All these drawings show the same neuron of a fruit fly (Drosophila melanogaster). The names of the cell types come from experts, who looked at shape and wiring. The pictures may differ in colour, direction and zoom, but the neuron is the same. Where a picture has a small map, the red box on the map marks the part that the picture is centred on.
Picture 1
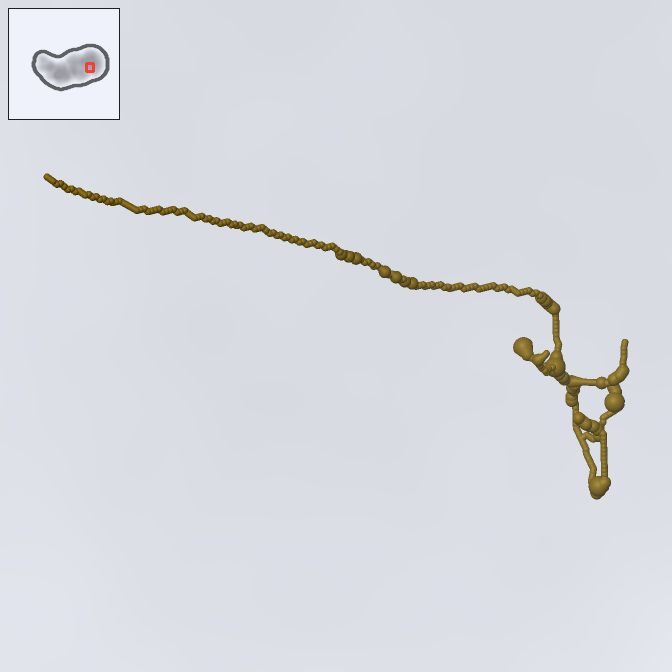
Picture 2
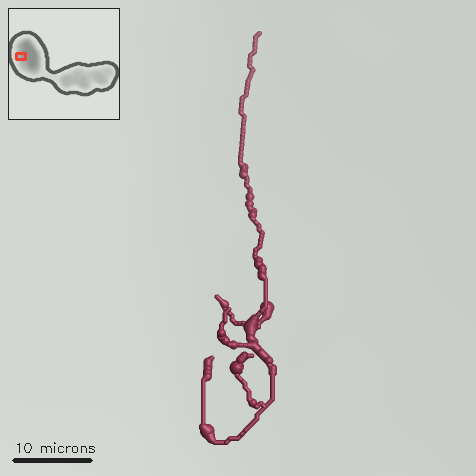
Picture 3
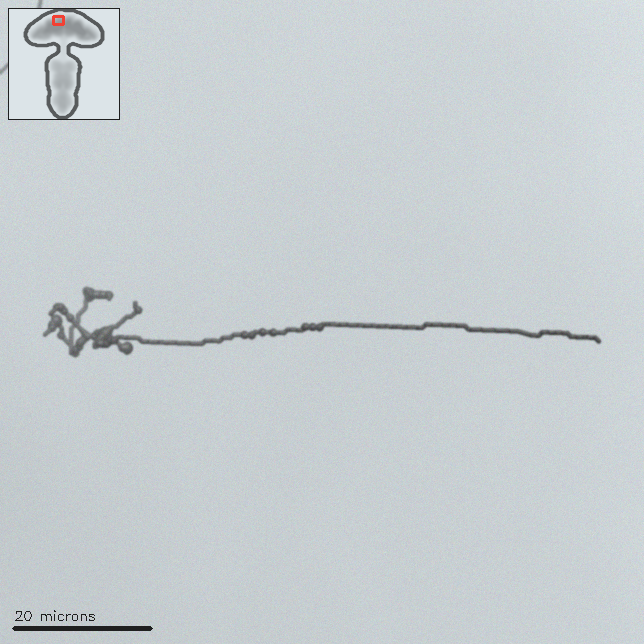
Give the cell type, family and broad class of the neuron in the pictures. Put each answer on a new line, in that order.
ORN_VL2p
class olfactory
sensory neuron entering the brain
